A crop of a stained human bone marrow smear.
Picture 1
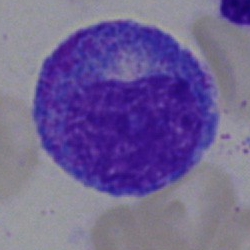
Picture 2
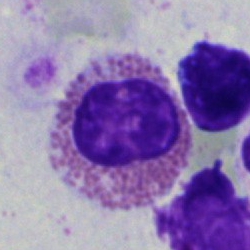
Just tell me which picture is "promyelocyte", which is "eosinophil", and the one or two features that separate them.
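The promyelocyte is in picture 1; the eosinophil is in picture 2. Both cells have a round outline. In the promyelocyte the nucleus fills most of the cell, its upper border is indented, and the cytoplasm is blue. In the eosinophil a rim of granular cytoplasm surrounds the nucleus on all sides; the granules are round and of similar size, and no vacuoles are seen.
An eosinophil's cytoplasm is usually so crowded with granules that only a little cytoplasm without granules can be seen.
The chromatin differs as well: finely granular rather than coarsely clumped in the promyelocyte, dark purple with paler patches in the eosinophil.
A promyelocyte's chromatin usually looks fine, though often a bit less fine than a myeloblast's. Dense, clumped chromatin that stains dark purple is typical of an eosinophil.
Small purple specks lie just off the right edge of the promyelocyte, and dark purple cells lie close to the right side of the eosinophil.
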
